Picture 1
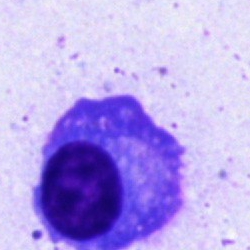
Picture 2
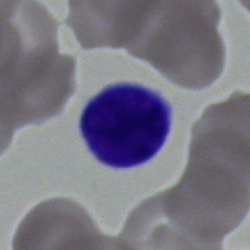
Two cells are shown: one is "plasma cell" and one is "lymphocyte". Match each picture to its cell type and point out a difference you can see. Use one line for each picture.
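Picture 1 shows a plasma cell: The cytoplasm is abundant and extends mostly to the upper right of the nucleus.
Picture 2 shows a lymphocyte: Little or no cytoplasm is visible around the nucleus.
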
